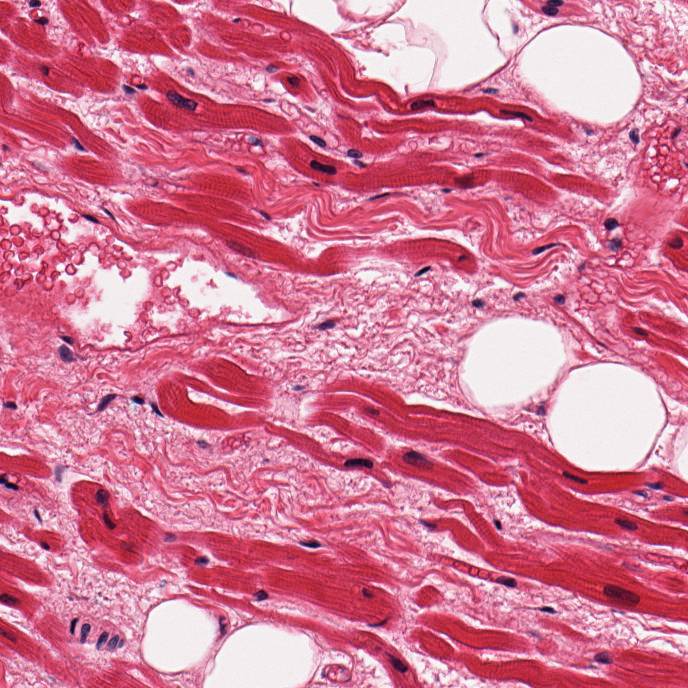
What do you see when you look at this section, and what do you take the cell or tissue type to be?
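Start with elongated cardiac muscle cells running mostly diagonally, upper left to lower right. They are deep red, with fine cross-striations along their length, and each holds a central oval nucleus. Thin, wavy collagen fibres lie between them. This is the atrial appendage of the heart.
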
